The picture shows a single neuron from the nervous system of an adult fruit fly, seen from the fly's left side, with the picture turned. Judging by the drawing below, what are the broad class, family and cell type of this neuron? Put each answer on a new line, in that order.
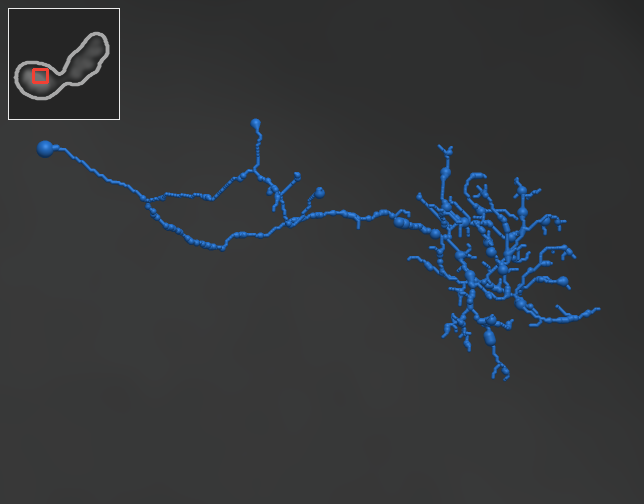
optic-lobe intrinsic neuron
MeLo
MeLo6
